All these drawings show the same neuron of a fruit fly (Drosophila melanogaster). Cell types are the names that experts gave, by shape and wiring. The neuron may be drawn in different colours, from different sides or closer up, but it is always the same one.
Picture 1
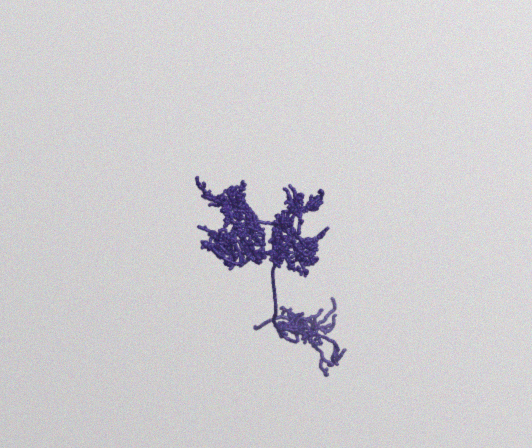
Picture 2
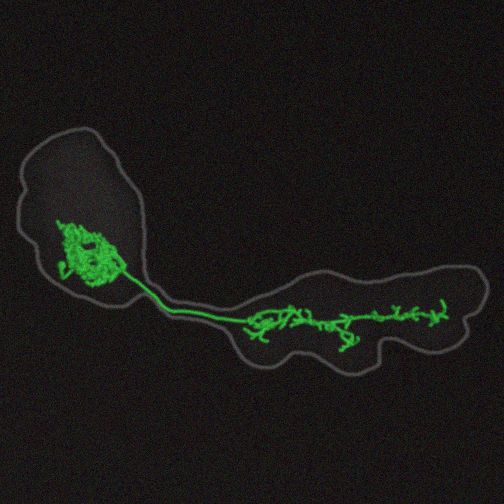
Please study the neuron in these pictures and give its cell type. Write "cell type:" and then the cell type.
cell type: DNge129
